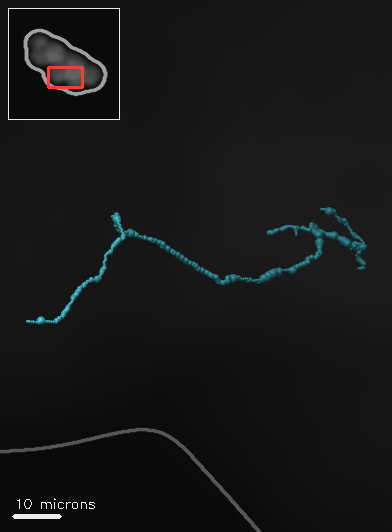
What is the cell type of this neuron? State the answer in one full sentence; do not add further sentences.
The cell type name WG1 applies to this neuron.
